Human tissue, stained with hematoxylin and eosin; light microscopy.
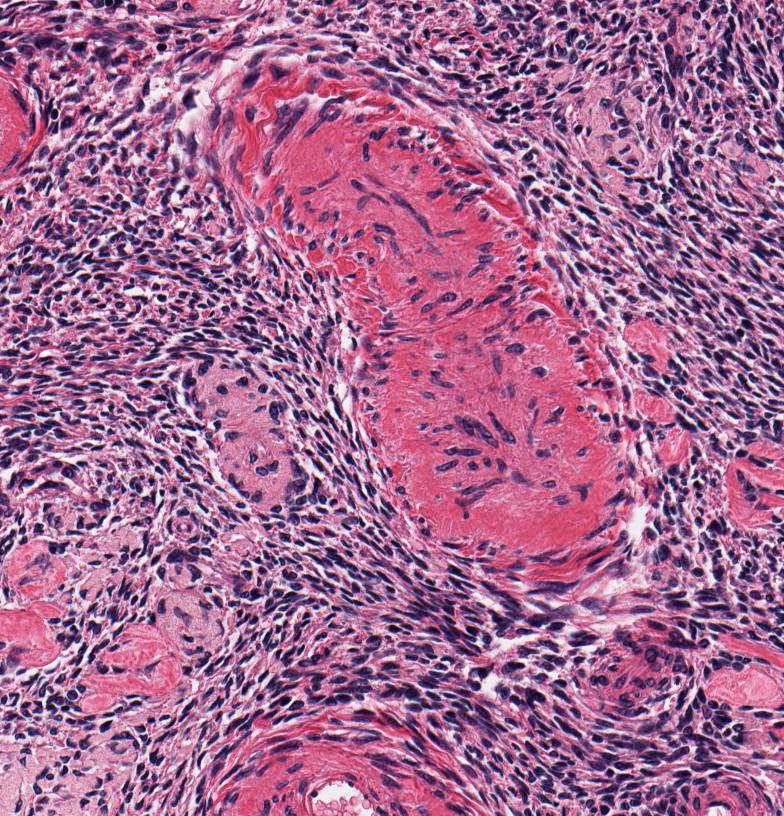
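Ovary, haematoxylin and eosin. A densely cellular spindle-cell background is scattered with rounded pink islands of varying size. Spindle cells wrap around the islands in concentric layers, like a cuff. Background cells have dark oval to spindle-shaped nuclei and scant cytoplasm. Just left of centre lies a smaller, paler oval island with few nuclei.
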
